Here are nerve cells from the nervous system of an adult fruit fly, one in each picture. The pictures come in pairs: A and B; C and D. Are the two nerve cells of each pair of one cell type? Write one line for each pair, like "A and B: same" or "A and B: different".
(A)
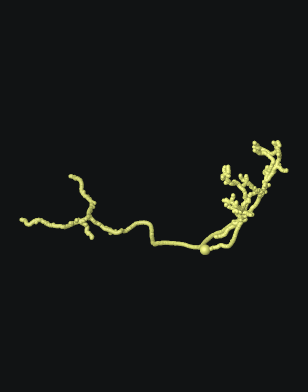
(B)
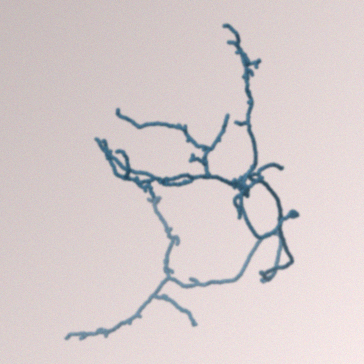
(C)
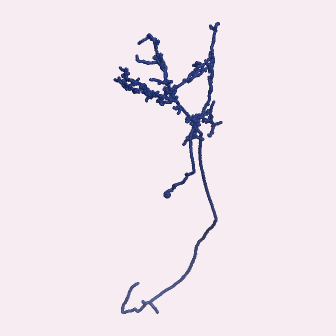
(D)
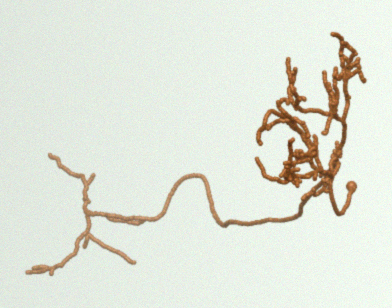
A and B: same
C and D: different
